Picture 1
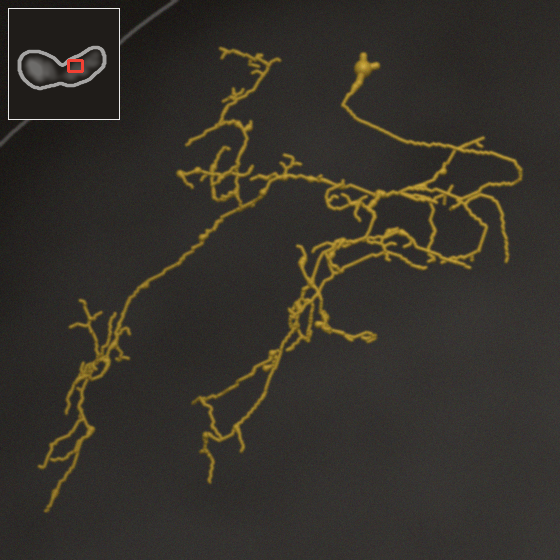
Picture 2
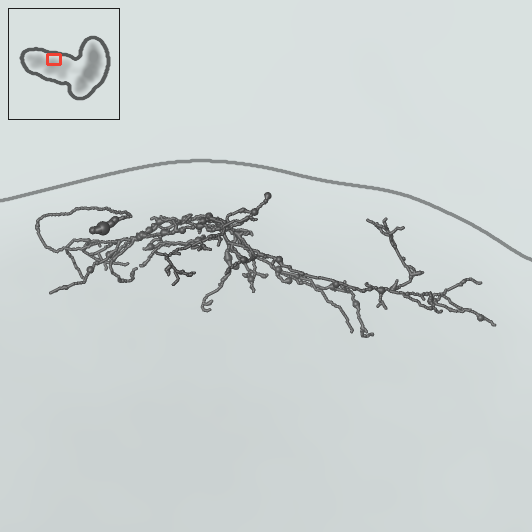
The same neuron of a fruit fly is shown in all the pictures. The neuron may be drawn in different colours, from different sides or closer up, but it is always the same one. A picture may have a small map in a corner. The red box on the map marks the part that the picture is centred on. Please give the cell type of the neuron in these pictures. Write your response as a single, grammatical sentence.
This neuron is a cell of type IN11B021_b.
